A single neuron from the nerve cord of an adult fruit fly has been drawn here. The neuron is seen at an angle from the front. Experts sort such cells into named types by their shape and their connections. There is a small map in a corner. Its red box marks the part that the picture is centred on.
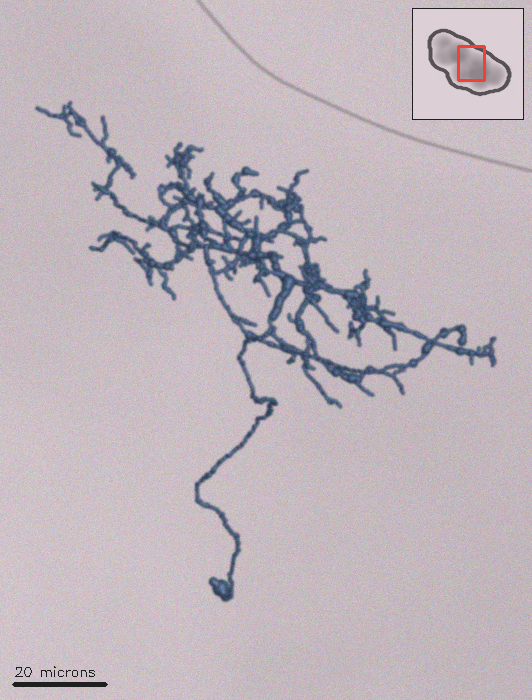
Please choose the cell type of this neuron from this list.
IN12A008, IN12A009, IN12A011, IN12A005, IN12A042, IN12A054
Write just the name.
IN12A054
